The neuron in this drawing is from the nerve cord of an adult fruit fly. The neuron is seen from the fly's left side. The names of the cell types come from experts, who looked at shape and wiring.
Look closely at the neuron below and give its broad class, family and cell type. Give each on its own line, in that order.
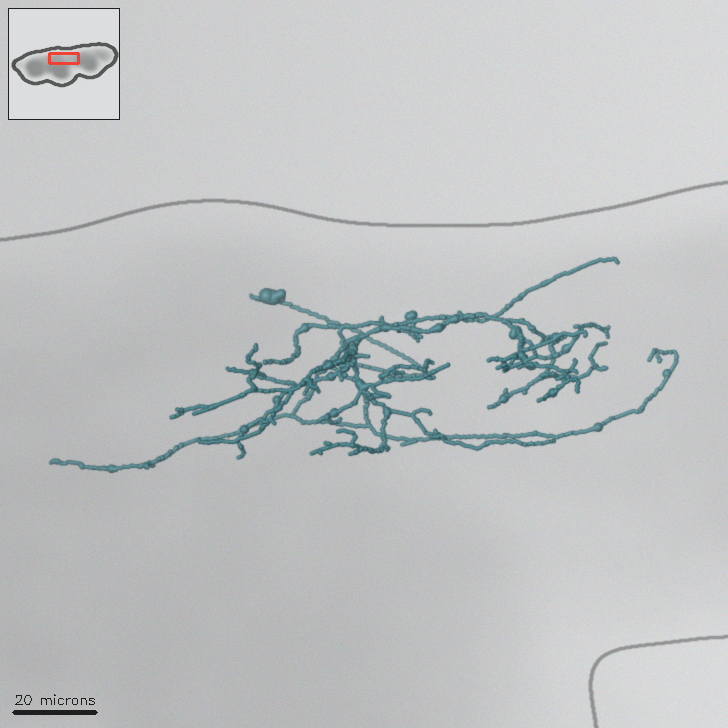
nerve-cord intrinsic neuron
hemilineage 11B
IN11B023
